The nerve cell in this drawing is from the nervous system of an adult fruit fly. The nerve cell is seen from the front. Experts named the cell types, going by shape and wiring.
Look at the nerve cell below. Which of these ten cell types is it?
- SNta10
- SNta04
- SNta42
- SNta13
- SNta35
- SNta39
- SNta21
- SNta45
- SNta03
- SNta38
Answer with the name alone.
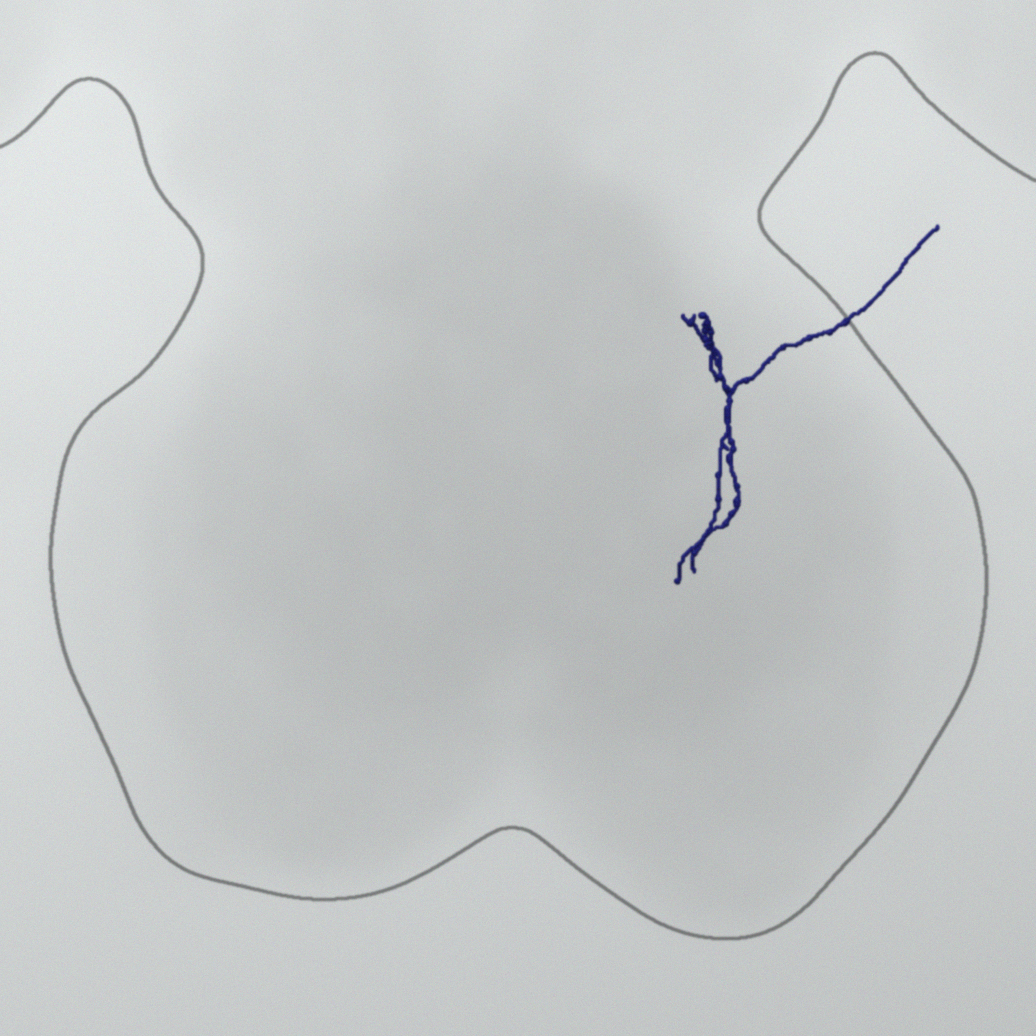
SNta03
